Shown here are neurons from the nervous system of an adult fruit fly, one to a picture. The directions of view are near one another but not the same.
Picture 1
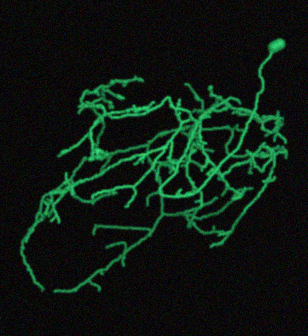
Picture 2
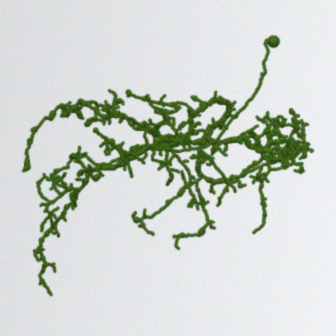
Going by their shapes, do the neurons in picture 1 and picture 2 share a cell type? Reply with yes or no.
no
